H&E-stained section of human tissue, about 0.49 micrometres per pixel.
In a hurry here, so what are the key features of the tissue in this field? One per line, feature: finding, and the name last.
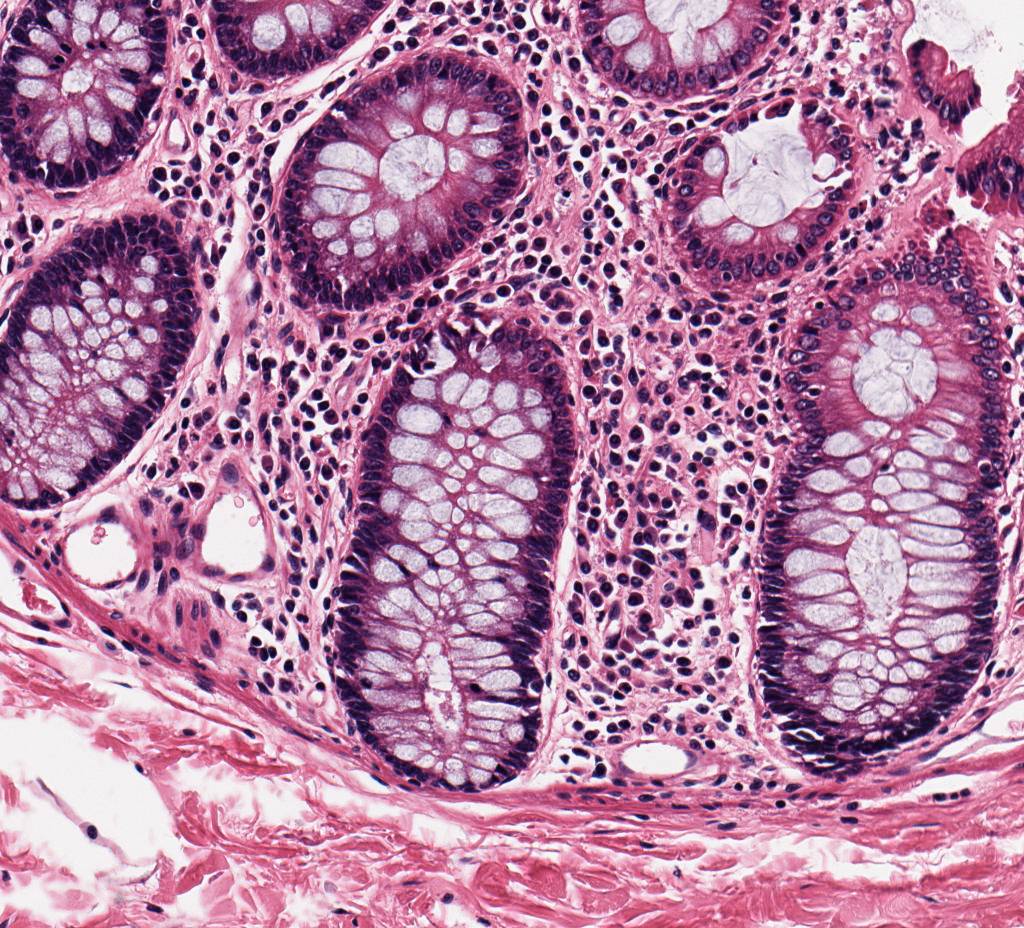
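Glands: round to oval, cut across or obliquely, evenly spaced in upper and middle field
Lining: columnar epithelium crowded with goblet cells
Mucin vacuoles: pale and clear
Nuclei: dark, elongated, basal along outer rim of each gland
Muscle: thin horizontal pink smooth muscle band beneath gland bases, near bottom
Name: transverse colon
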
